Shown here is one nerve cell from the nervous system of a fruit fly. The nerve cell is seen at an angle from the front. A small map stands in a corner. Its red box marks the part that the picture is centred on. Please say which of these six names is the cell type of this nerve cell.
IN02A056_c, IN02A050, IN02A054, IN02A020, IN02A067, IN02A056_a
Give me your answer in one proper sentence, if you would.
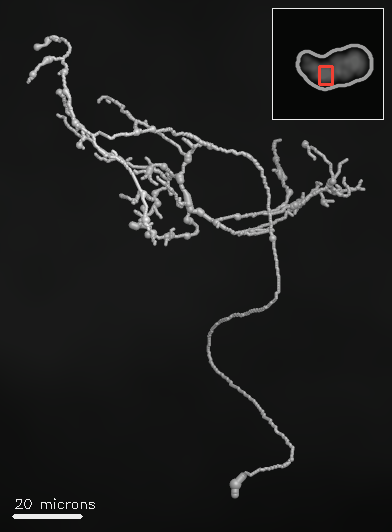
Under the cell type IN02A056_a falls this nerve cell.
